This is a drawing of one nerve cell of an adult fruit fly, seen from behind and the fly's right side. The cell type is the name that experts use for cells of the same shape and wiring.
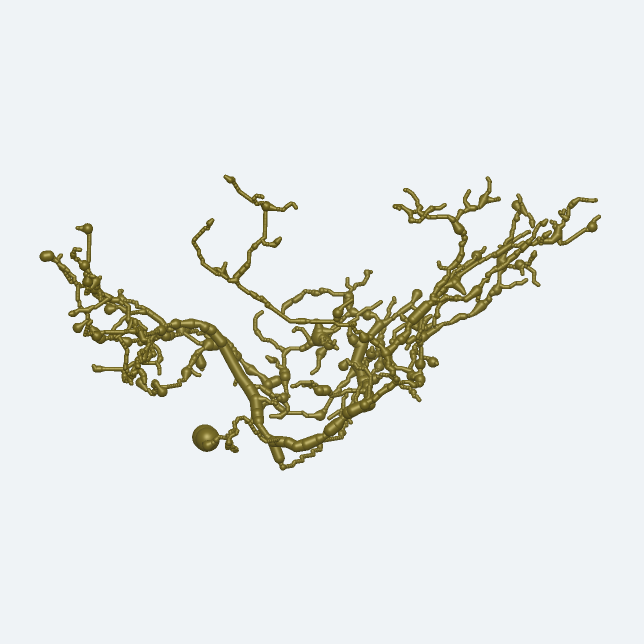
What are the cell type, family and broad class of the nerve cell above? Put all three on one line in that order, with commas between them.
IN01B021, hemilineage 01B, nerve-cord intrinsic neuron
